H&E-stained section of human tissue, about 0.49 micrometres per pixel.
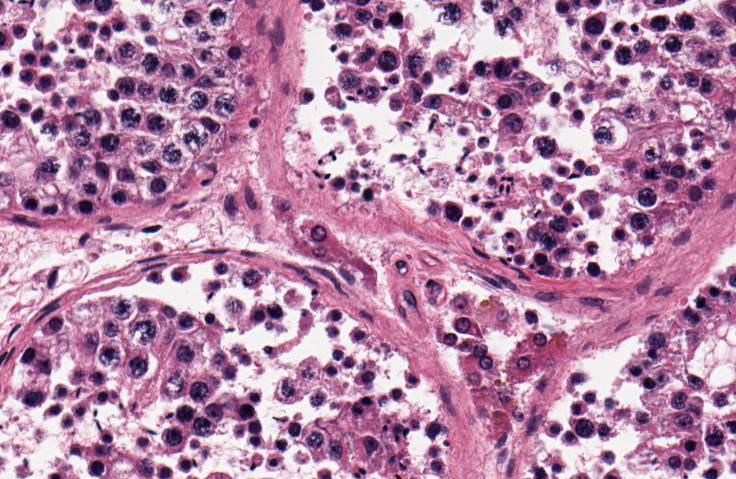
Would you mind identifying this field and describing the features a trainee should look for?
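Seminiferous tubule: four rounded cross-sections fill the corners, parted by branching bands of pink connective tissue that meet near the centre. Their crowded round cells have large nuclei with coarse, clumped, dark chromatin, clearest in the upper left tubule.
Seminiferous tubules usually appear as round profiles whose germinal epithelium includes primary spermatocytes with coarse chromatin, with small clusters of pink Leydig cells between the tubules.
In keeping with this, polygonal cells with abundant pink cytoplasm and round central nuclei lie between the tubules at lower centre. The cells inside the tubules lie loosely, with many white gaps, widest in the upper right tubule.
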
